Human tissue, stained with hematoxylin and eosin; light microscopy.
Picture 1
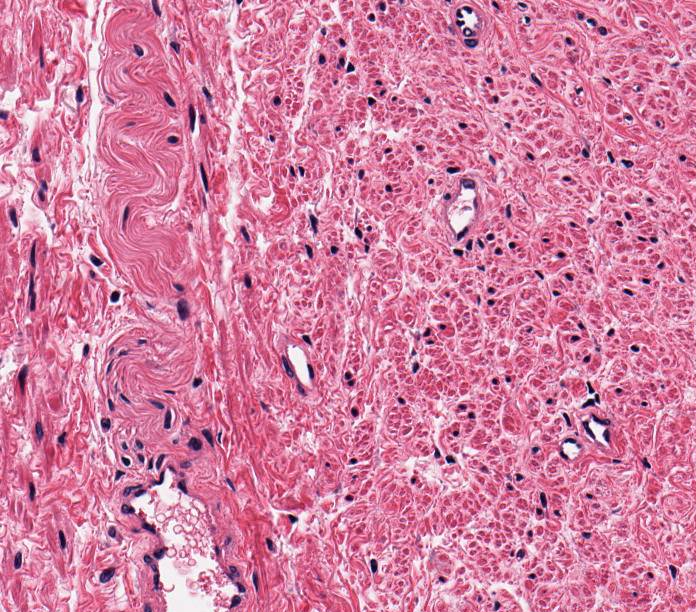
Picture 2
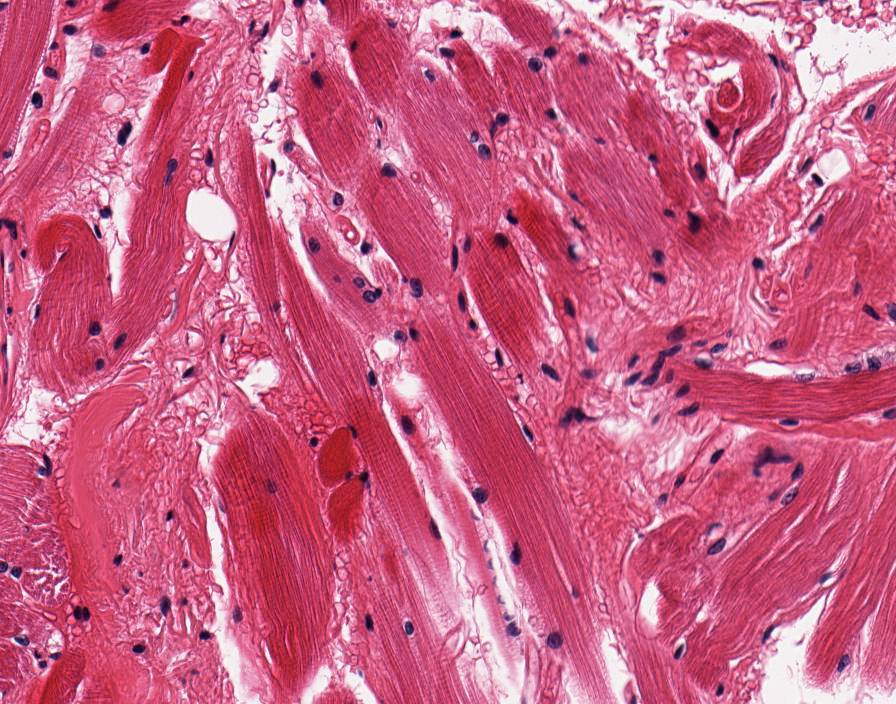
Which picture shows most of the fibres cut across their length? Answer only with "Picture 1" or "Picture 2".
Picture 1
